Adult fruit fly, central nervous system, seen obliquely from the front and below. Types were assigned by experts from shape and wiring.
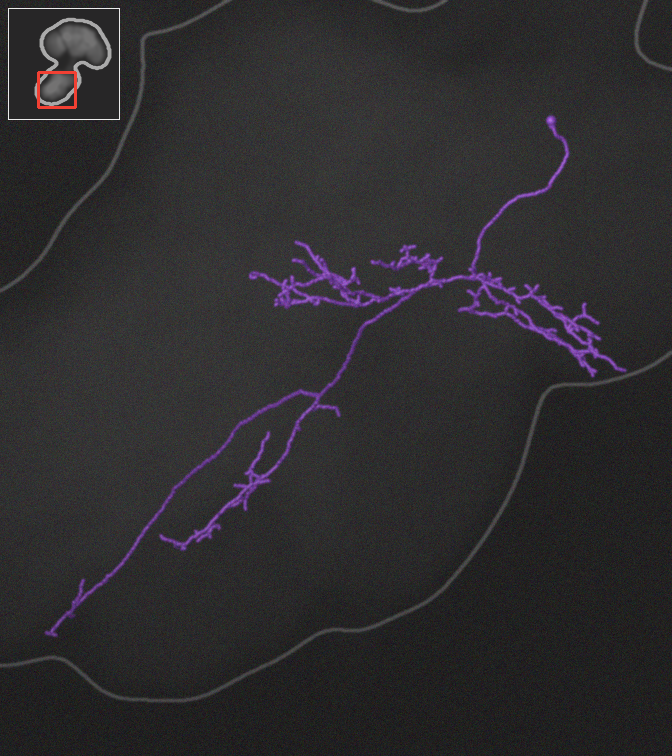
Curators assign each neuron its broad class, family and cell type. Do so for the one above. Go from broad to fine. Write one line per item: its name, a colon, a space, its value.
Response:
broad class: nerve-cord intrinsic neuron
family: hemilineage 09B
cell type: IN09B047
